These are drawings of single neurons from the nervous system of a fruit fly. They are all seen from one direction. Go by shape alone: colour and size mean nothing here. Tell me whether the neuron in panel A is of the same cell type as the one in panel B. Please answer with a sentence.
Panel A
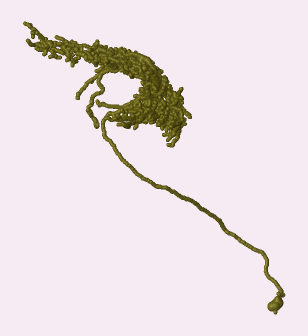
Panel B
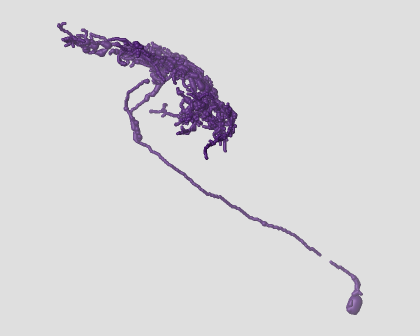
They are of the same cell type.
